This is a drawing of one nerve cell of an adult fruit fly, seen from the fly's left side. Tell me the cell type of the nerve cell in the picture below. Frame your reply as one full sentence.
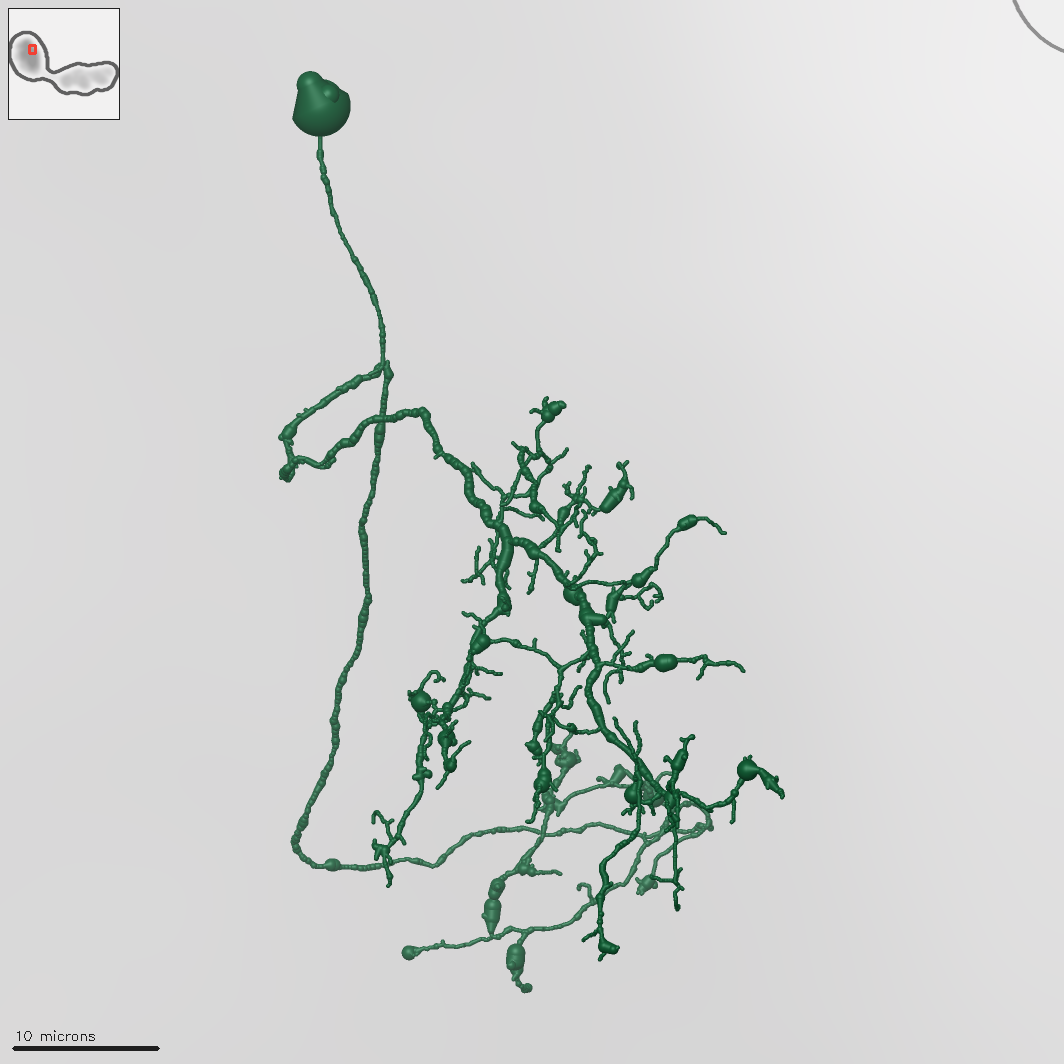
As its cell type, this nerve cell has MeLo5.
